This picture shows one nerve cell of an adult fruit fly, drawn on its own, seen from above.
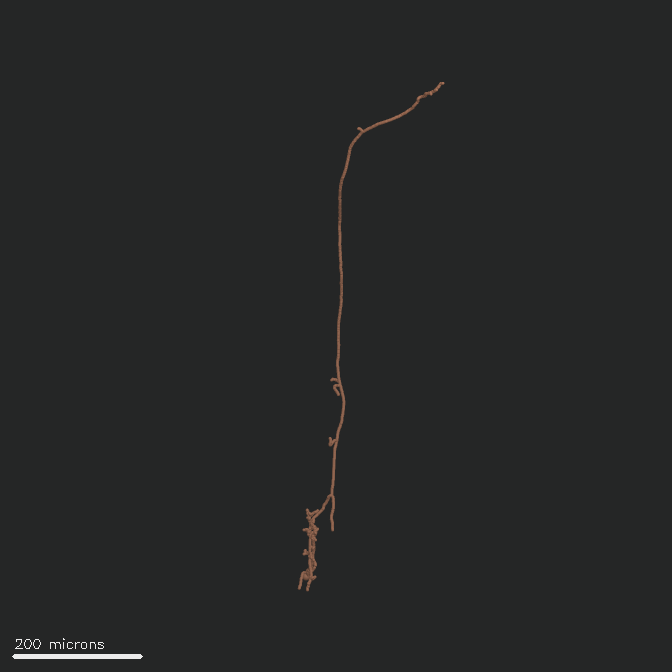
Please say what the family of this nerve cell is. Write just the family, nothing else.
hemilineage 10B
